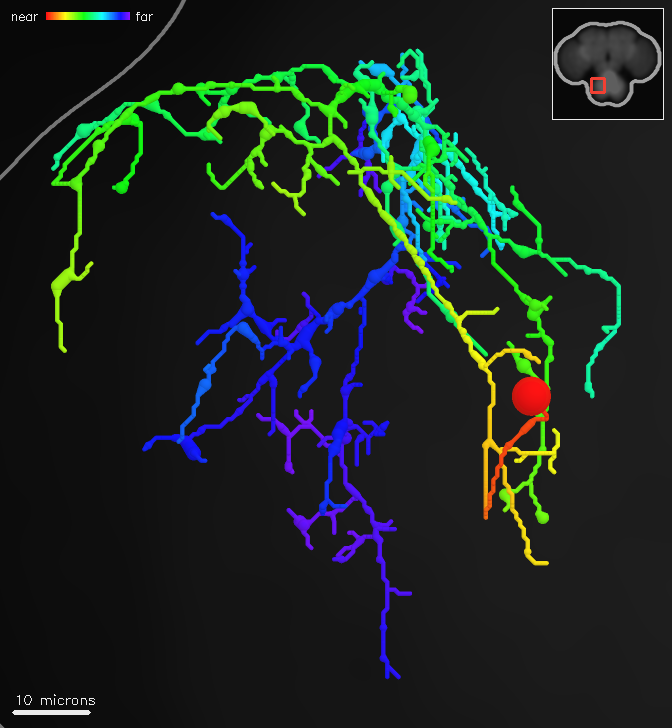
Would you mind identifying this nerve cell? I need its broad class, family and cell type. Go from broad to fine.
nerve-cord intrinsic neuron; hemilineage 08A; IN08A034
